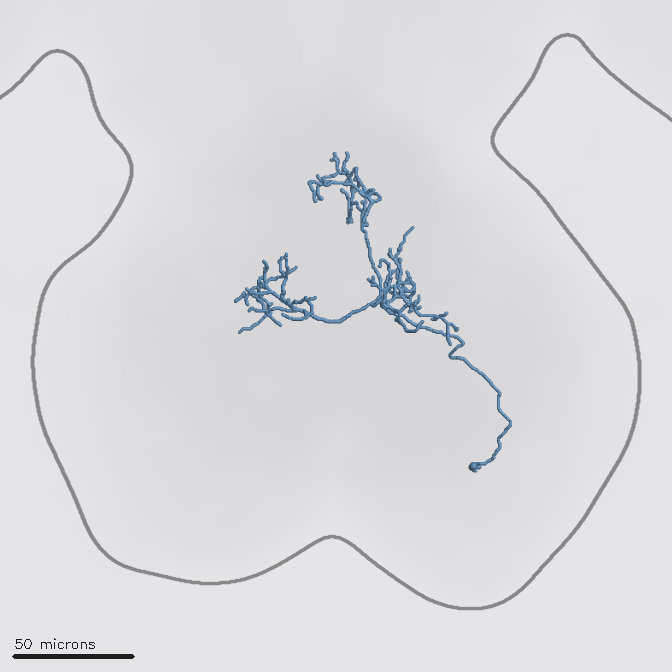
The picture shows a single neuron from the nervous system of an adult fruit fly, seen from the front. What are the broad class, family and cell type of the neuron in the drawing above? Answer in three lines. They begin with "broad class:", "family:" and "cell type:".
broad class: nerve-cord intrinsic neuron
family: hemilineage 12A
cell type: IN12A062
